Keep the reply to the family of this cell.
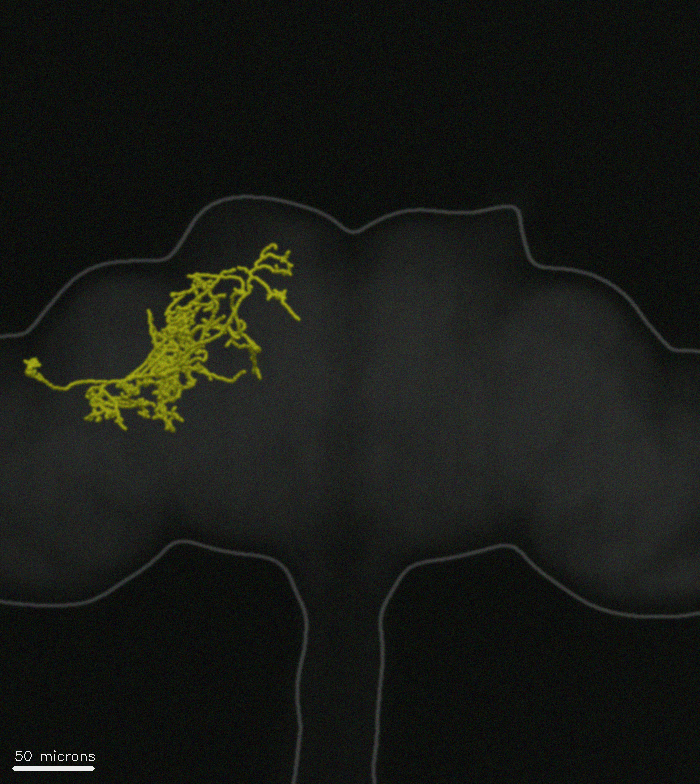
hemilineage LHl2_dorsal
